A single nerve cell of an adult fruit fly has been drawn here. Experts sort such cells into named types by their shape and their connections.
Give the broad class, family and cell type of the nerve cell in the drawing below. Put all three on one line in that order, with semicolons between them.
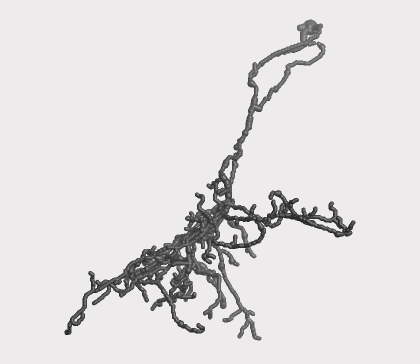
central-brain intrinsic neuron; hemilineage VLPd&p1_dorsal; PVLP004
